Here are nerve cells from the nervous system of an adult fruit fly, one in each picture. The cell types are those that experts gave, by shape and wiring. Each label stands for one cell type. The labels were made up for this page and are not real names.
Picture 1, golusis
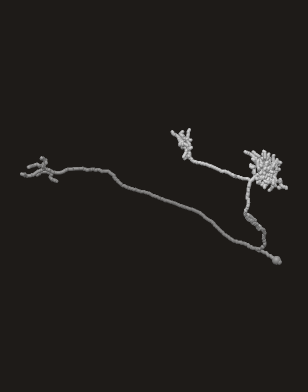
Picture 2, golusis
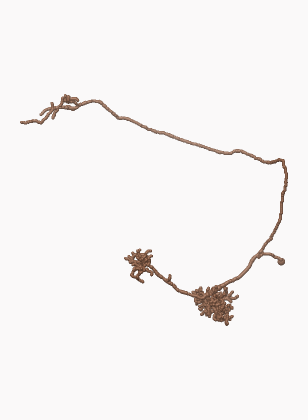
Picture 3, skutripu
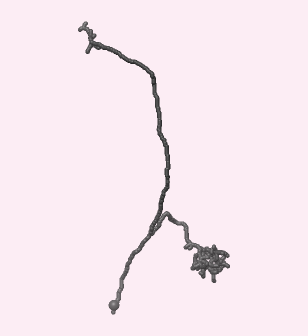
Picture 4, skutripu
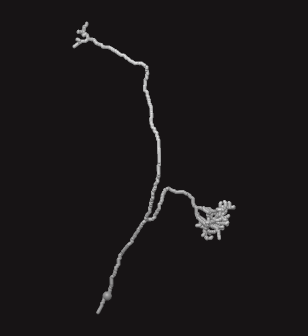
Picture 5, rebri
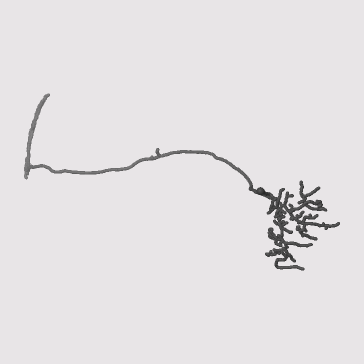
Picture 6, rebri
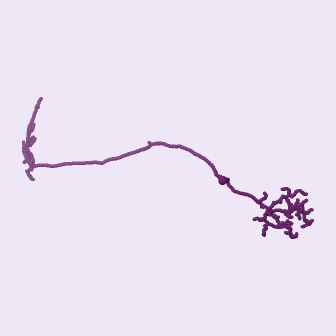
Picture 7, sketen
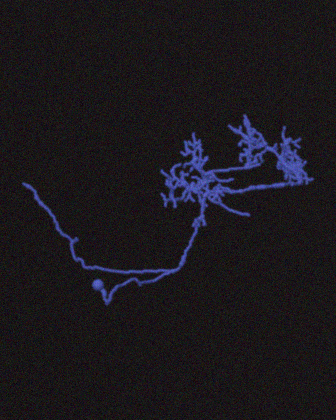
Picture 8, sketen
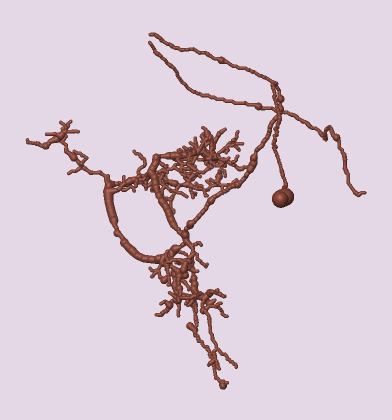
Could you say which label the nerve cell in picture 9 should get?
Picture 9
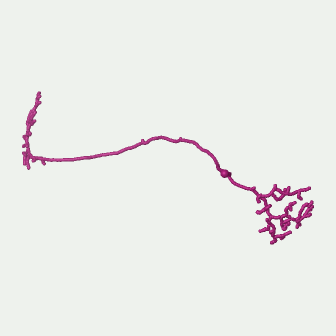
rebri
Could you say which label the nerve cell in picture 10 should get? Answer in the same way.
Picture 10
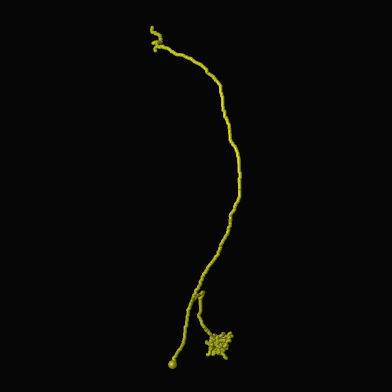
skutripu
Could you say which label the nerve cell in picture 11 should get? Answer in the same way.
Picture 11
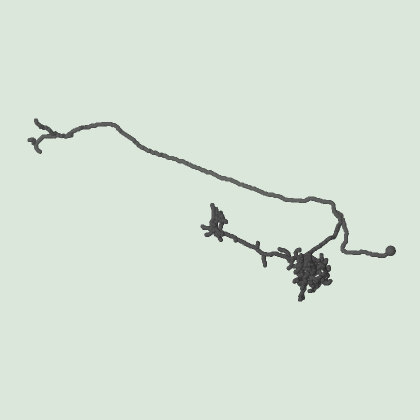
golusis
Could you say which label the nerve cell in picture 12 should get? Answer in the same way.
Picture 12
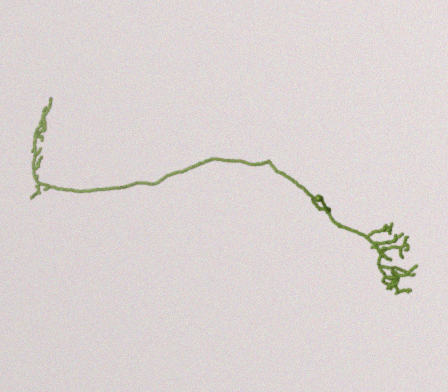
rebri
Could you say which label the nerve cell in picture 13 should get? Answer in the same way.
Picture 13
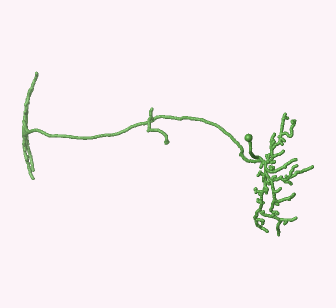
rebri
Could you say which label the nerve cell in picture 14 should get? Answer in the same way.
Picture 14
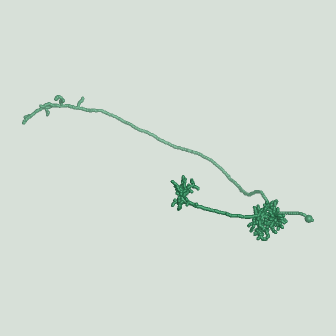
golusis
